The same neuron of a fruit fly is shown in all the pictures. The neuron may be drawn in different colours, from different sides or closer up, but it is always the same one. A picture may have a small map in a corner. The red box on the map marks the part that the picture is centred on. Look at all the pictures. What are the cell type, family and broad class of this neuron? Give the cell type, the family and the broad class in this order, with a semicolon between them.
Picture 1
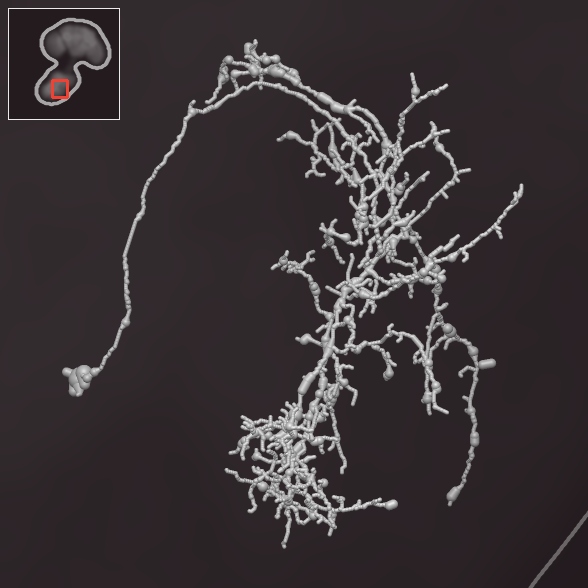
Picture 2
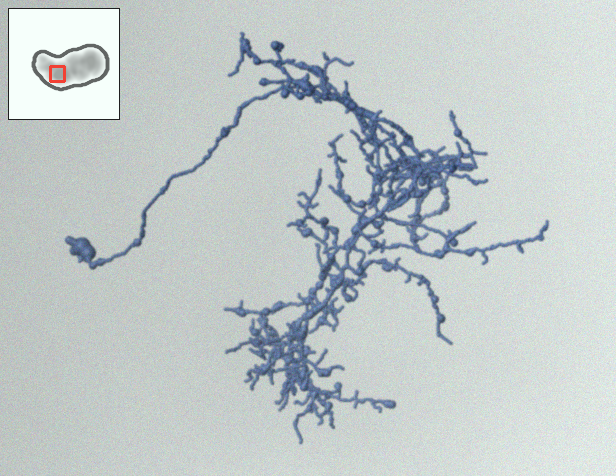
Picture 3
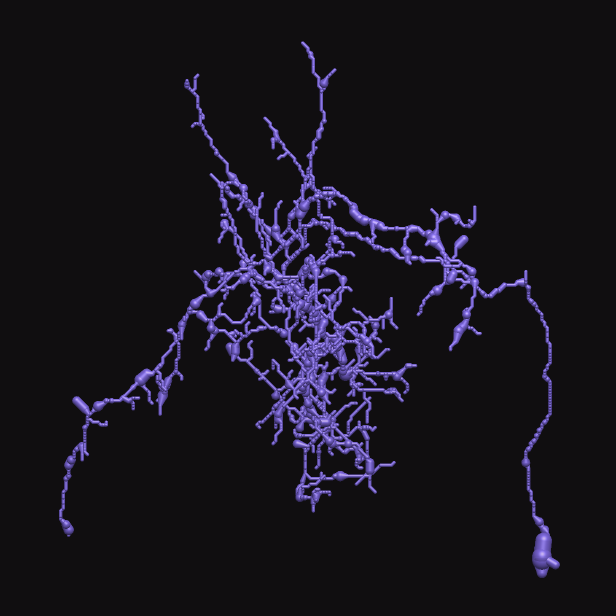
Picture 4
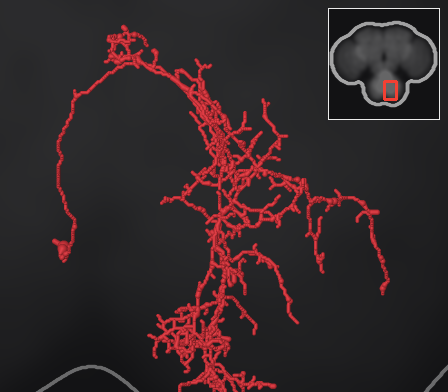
IN12B027; hemilineage 12B; nerve-cord intrinsic neuron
